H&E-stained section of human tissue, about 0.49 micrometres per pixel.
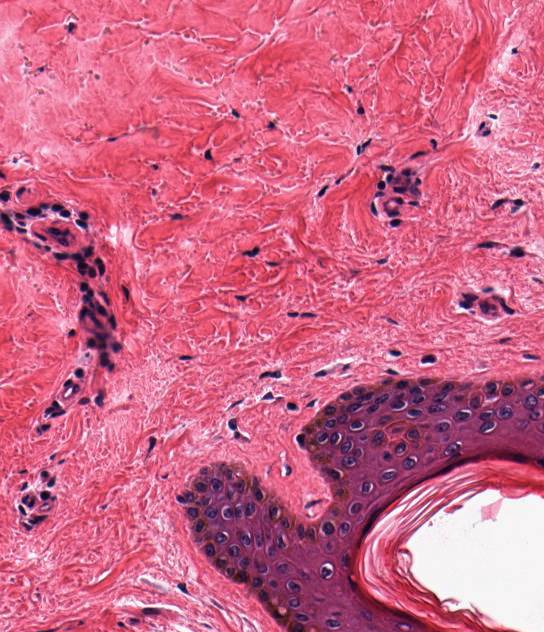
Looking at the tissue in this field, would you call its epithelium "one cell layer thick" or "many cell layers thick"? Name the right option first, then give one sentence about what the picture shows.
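Many cell layers thick. The epithelium at the lower right is stratified squamous, many cell layers thick, with rounded nuclei.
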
